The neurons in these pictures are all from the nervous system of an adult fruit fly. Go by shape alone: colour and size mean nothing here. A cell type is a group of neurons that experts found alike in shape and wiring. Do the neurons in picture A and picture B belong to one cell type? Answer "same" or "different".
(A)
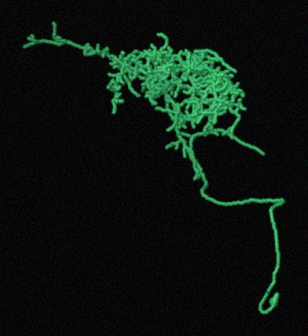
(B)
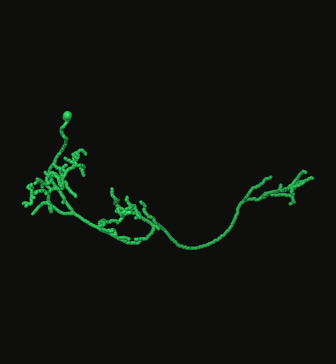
different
